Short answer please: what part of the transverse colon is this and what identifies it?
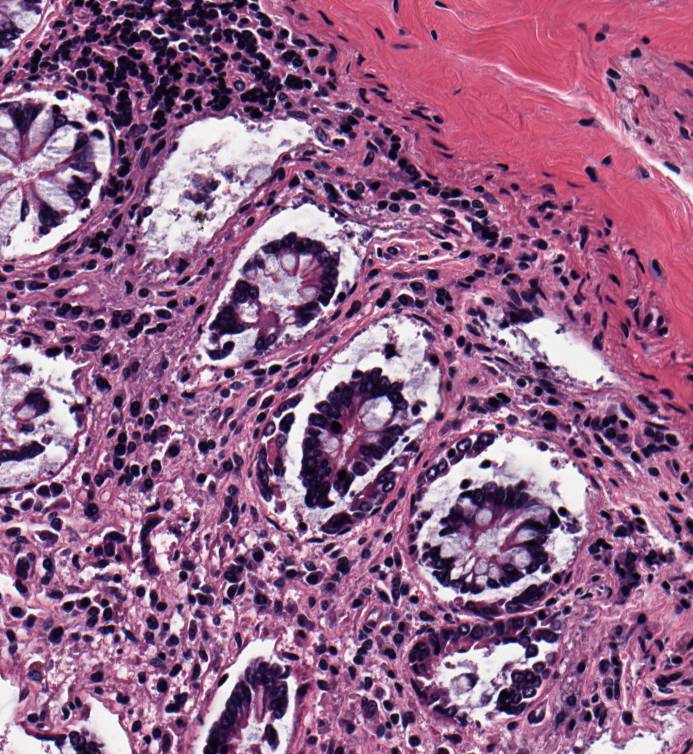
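This field is colonic mucosa. Round to oval glands cut across lie left and centre, each lined by a single layer of columnar cells with dark nuclei towards the base. Among those cells, notice the goblet cells with pale, rounded mucin vacuoles.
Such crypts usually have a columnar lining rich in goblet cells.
Between the glands the stroma is densely cellular, crowded with small round dark nuclei.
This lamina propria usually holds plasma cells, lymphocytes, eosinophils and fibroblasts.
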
